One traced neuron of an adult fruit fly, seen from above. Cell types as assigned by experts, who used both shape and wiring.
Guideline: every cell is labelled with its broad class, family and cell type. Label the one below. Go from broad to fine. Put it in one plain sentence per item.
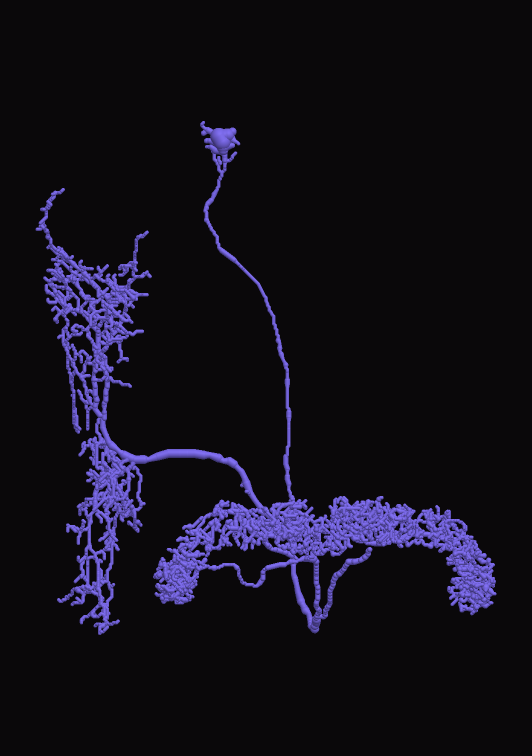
A central-brain intrinsic neuron of class CX, type LPsP.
